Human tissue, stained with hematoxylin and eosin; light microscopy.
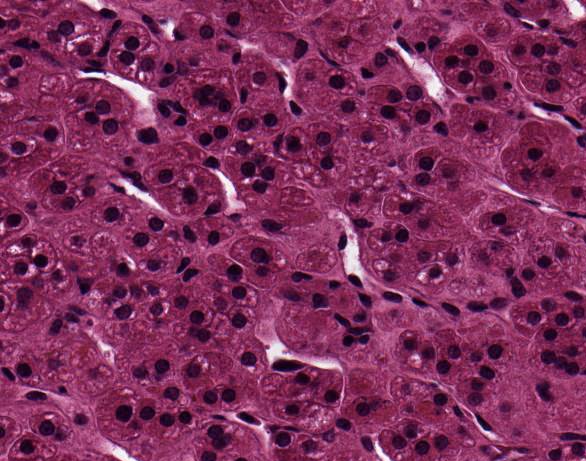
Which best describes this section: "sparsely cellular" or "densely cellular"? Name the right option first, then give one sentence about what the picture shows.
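Densely cellular. Across the whole field the cells are packed in cords and small nests separated by thin slit-like spaces.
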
